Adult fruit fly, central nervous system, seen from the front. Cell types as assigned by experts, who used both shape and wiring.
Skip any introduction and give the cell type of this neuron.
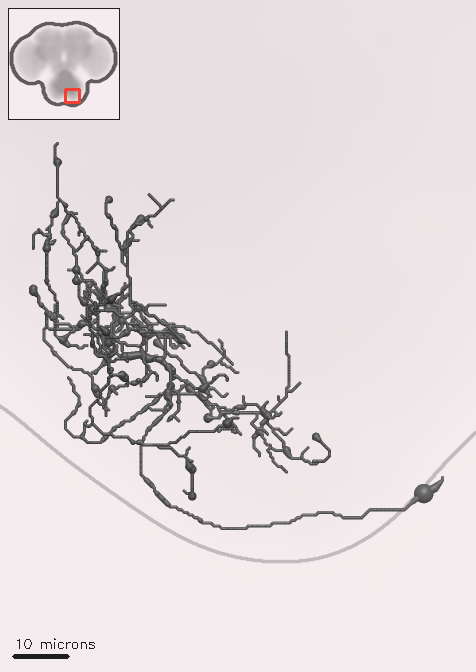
IN01B061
